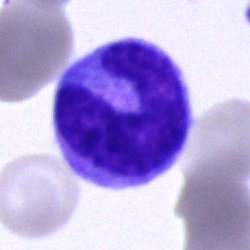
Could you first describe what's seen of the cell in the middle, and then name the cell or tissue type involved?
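Nucleus first: deeply indented, it curves into a horseshoe shape whose notch opens toward the upper left. Nucleoli: none can be seen. Cytoplasm next: a paler lilac zone fills the notch of the nucleus. Vacuoles: none are seen in the cytoplasm. This cell is a monocyte.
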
